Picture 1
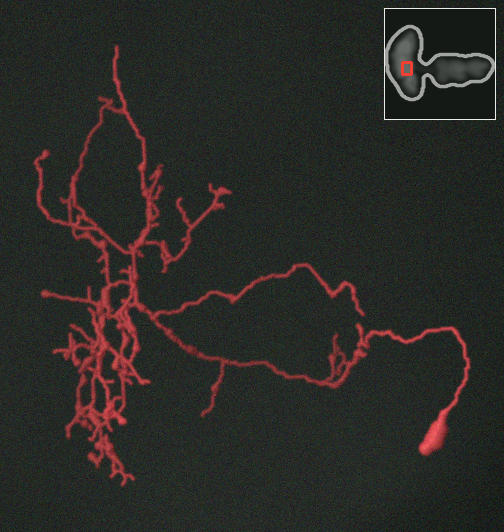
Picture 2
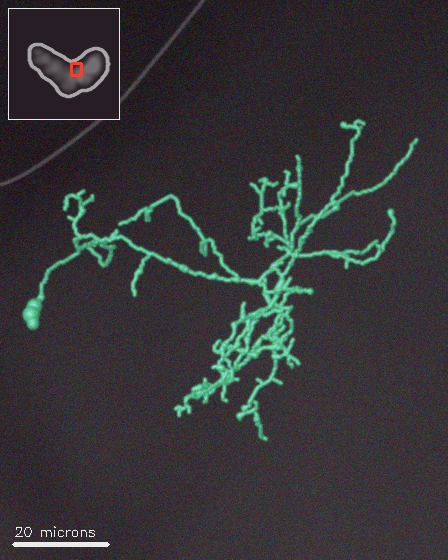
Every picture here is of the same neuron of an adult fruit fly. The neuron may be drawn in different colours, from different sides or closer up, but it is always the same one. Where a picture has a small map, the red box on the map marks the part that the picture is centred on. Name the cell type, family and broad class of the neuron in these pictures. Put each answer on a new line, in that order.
LHPV4d4
hemilineage LHp1
central-brain intrinsic neuron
